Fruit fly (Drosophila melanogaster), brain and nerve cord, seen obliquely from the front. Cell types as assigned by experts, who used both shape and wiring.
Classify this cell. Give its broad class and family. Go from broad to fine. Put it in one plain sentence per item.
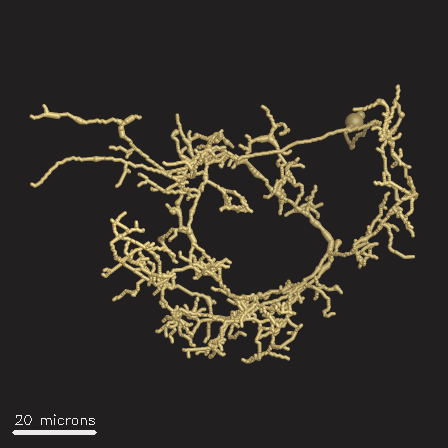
A nerve-cord intrinsic neuron of hemilineage 20A.22A.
